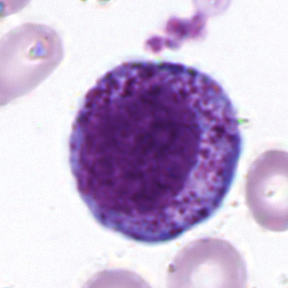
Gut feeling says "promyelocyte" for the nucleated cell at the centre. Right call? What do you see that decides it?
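Granules: many, dark purple, scattered through the cytoplasm and also lying over the nucleus.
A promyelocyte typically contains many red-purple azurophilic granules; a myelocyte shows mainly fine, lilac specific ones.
Abundance favours promyelocyte; dark purple rather than lilac tells against myelocyte. Cytoplasm: broad crescent on the right, thin rim on the left, no vacuoles. Outline round and smooth; small platelet clump just above, not touching. Verdict: promyelocyte fits.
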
